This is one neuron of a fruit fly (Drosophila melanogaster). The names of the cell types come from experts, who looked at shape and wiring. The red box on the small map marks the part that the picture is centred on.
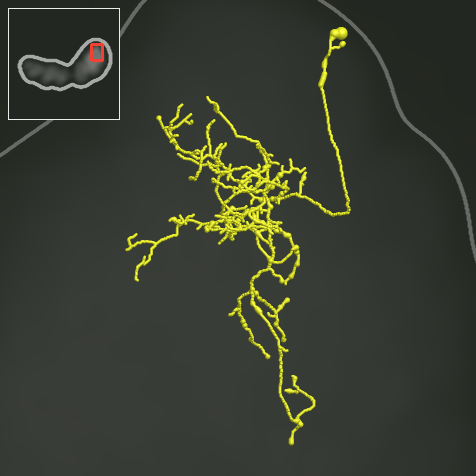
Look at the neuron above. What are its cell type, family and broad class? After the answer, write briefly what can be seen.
It is of cell type AVLP013. The family is hemilineage VLPl4_dorsal. Its broad class is central-brain intrinsic neuron. The cell body can be seen at the upper right of the picture. Dozens of branch ends can be seen.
